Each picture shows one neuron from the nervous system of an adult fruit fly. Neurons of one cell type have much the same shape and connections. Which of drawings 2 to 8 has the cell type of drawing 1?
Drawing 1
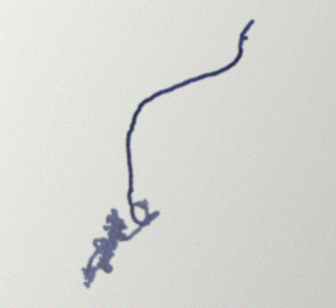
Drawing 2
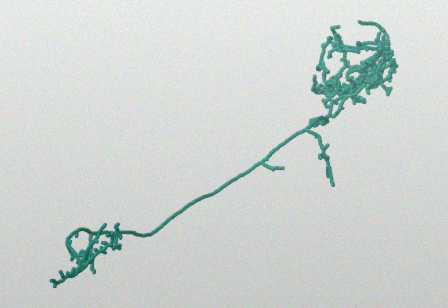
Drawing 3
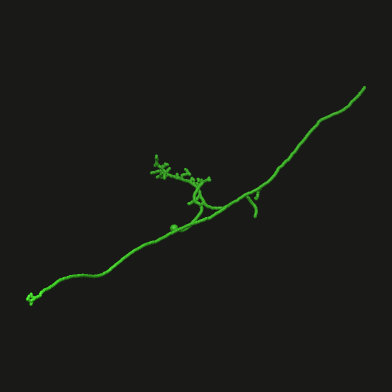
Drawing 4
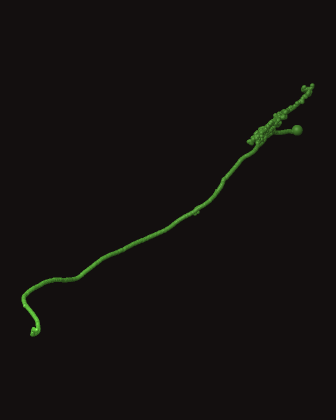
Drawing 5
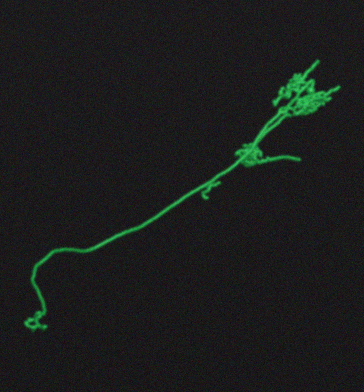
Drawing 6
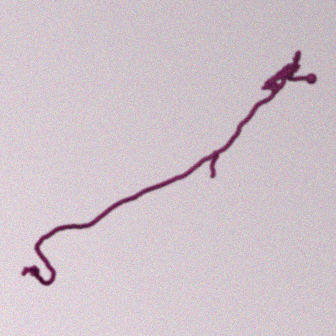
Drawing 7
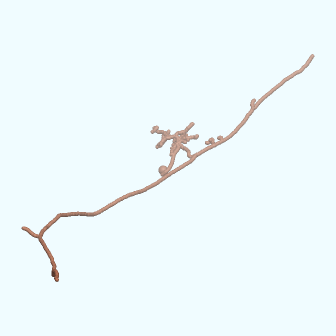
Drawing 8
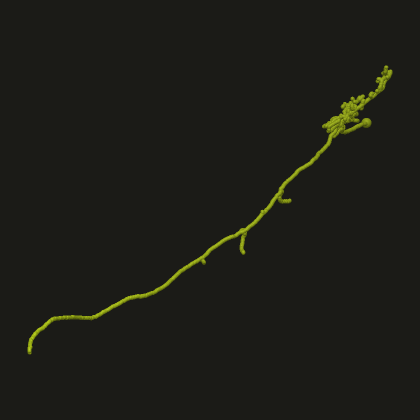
Drawing 4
